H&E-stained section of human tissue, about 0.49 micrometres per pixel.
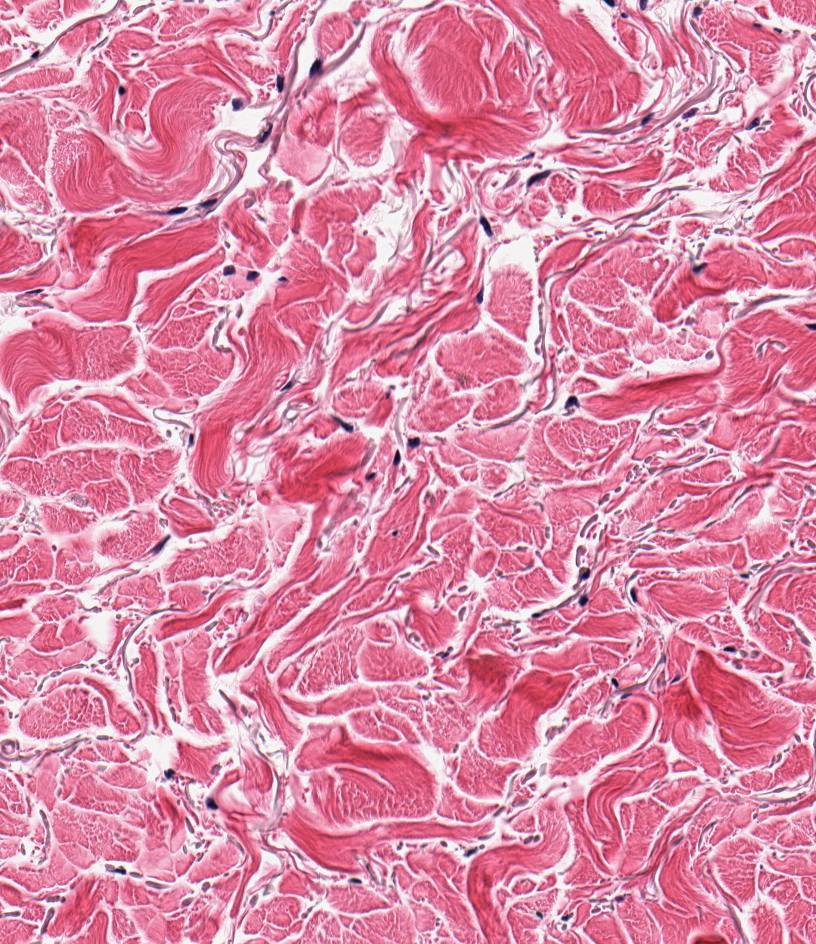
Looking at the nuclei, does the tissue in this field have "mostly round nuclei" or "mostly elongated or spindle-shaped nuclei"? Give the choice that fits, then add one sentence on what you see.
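Mostly elongated or spindle-shaped nuclei. Nuclei are sparse, small, dark and elongated, lying in the narrow spaces between the bundles.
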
